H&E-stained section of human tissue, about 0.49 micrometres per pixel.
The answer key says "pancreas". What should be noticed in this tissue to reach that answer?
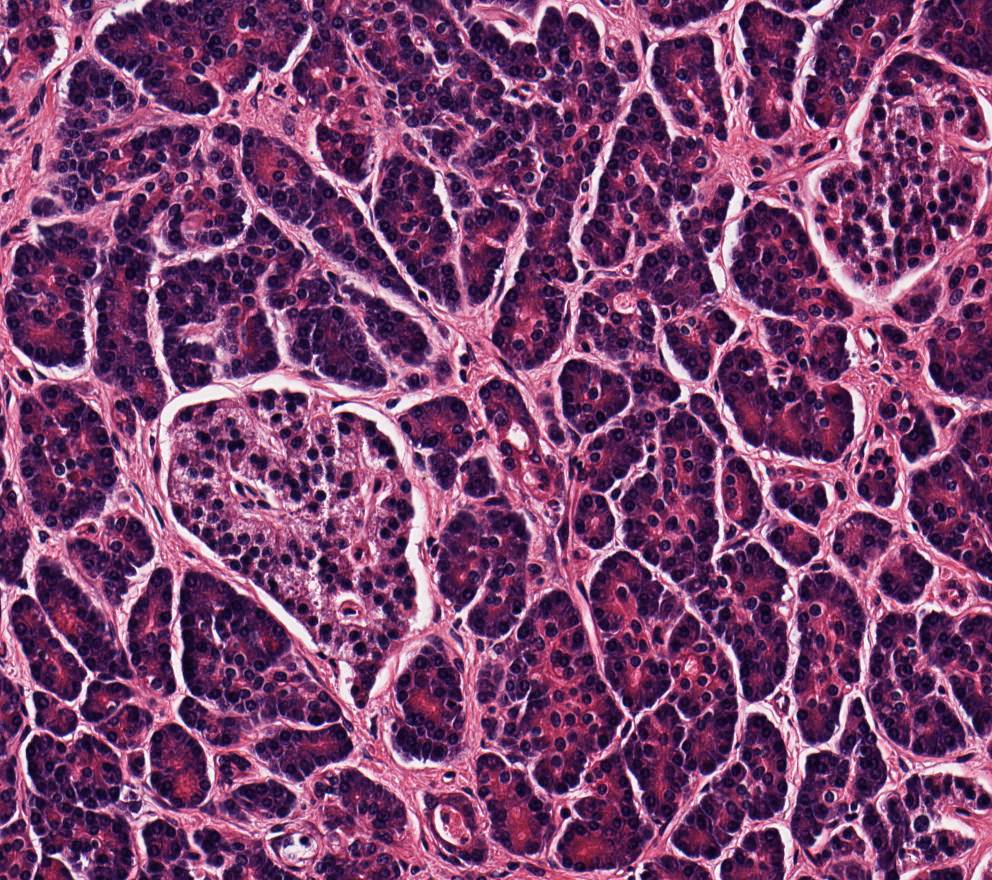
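Closely packed acini fill the field and are grouped into small lobules by thin fibrous septa.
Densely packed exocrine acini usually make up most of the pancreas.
In this respect the field fits pancreas. Each acinar cell has a round dark nucleus at the base and pink granular cytoplasm toward the centre of the acinus, and the acinar lumina are tiny and mostly not visible. Pale clusters are also present, their cells having paler, less granular cytoplasm and nuclei scattered without basal polarity.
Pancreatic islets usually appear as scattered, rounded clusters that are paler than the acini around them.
The pallor of these clusters fits that pattern.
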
